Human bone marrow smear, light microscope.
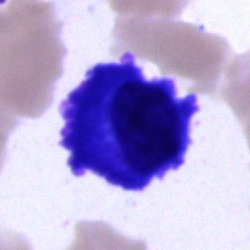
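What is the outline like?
Roughly round overall, with small rounded knobs studding the border all the way around.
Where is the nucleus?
Toward the right side of the cell.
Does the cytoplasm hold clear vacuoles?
None are seen.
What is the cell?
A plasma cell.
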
